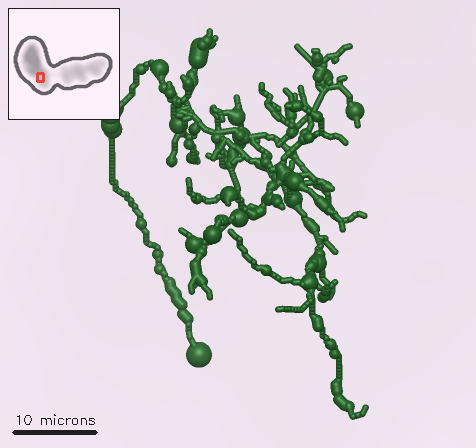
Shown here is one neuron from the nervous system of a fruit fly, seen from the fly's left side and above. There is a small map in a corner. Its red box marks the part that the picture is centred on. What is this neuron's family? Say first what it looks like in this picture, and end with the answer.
The cell body can be seen at the bottom of the picture. By the scale bar it is about 45 microns tall in this view. Dozens of branch ends can be seen. This is an optic-lobe intrinsic neuron. Its family is Li.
